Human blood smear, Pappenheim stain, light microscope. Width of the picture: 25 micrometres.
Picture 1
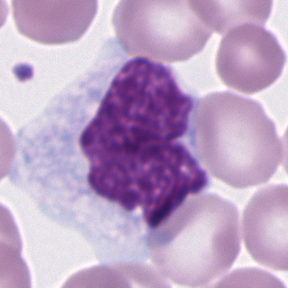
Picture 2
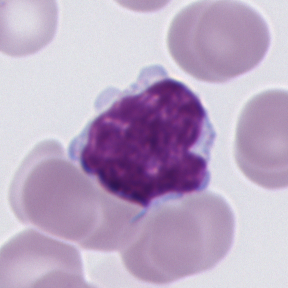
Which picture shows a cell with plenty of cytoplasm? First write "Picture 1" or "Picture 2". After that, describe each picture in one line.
Picture 1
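What picture 1 shows: The cytoplasm is abundant and pale grey-blue.
What picture 2 shows: The cytoplasm forms only a thin, pale blue-grey rim around the nucleus.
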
